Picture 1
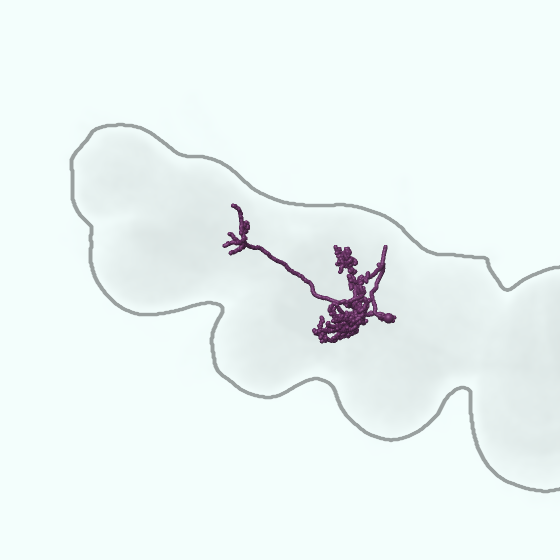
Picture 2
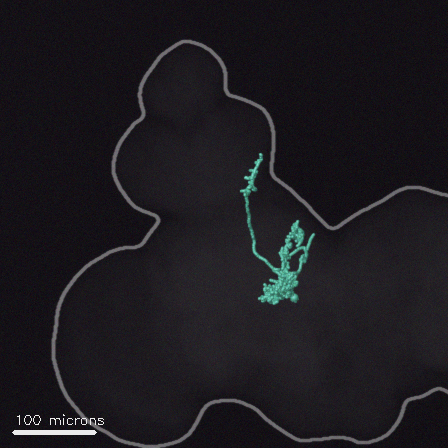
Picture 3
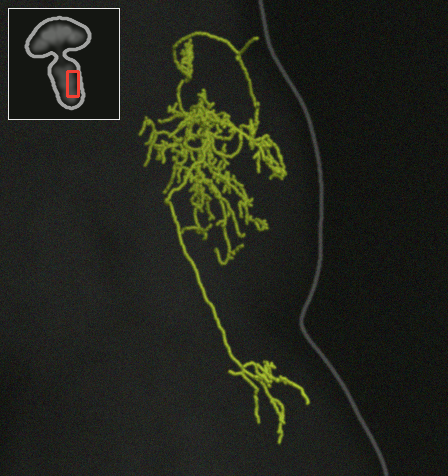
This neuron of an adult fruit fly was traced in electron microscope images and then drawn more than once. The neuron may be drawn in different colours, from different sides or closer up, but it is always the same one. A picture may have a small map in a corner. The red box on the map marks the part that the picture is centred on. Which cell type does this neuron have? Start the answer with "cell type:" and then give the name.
cell type: IN16B037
